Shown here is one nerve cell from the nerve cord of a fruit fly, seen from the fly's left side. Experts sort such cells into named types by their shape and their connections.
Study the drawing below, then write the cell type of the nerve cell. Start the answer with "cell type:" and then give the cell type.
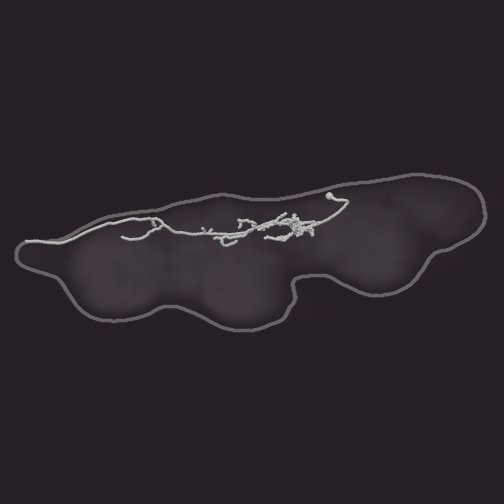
cell type: AN19B101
